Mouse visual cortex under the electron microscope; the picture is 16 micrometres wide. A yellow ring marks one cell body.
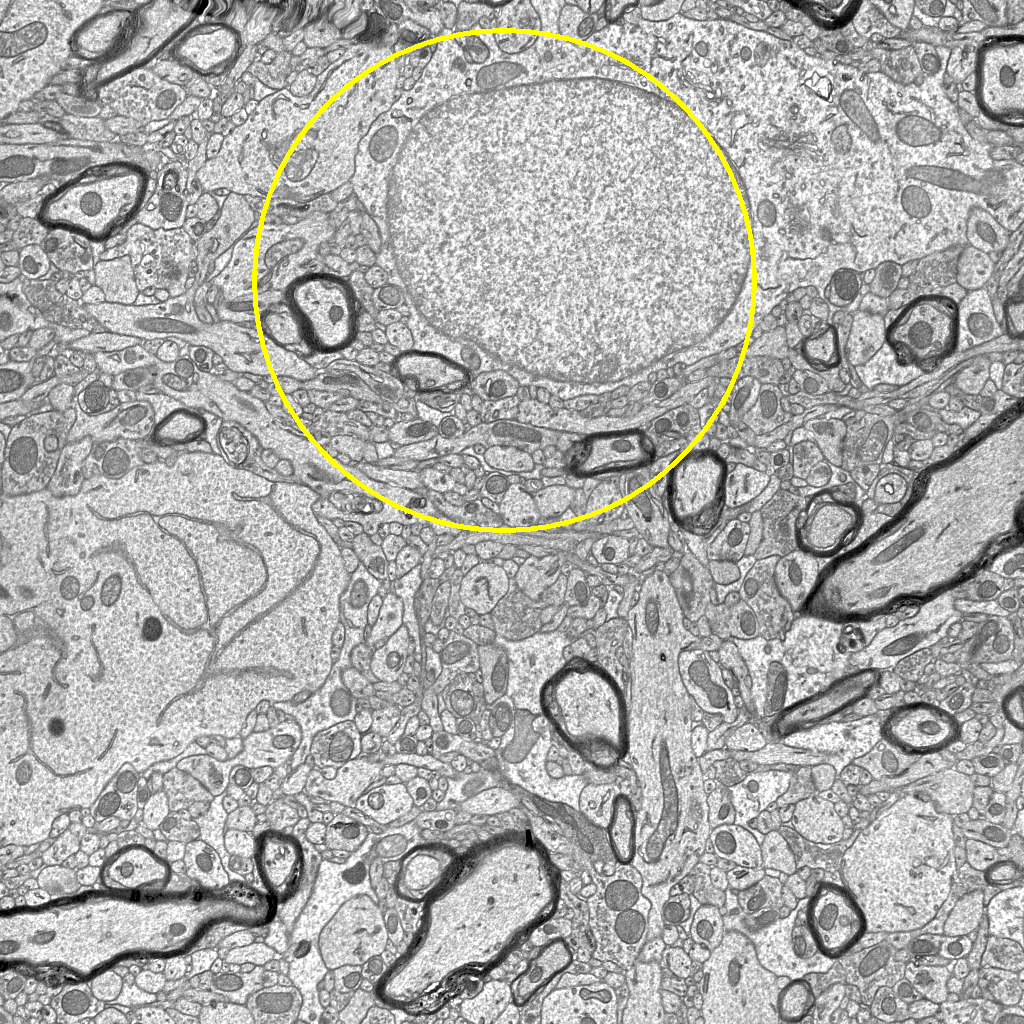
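Astrocyte, the ringed cell in mouse visual cortex. Its nucleus is a large oval with a smooth, unfolded outline. Chromatin is fine-grained and evenly distributed, with no large dark clumps. No nucleolus is visible in this section. A band of neuropil containing several myelinated axons runs along the lower side of the body.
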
